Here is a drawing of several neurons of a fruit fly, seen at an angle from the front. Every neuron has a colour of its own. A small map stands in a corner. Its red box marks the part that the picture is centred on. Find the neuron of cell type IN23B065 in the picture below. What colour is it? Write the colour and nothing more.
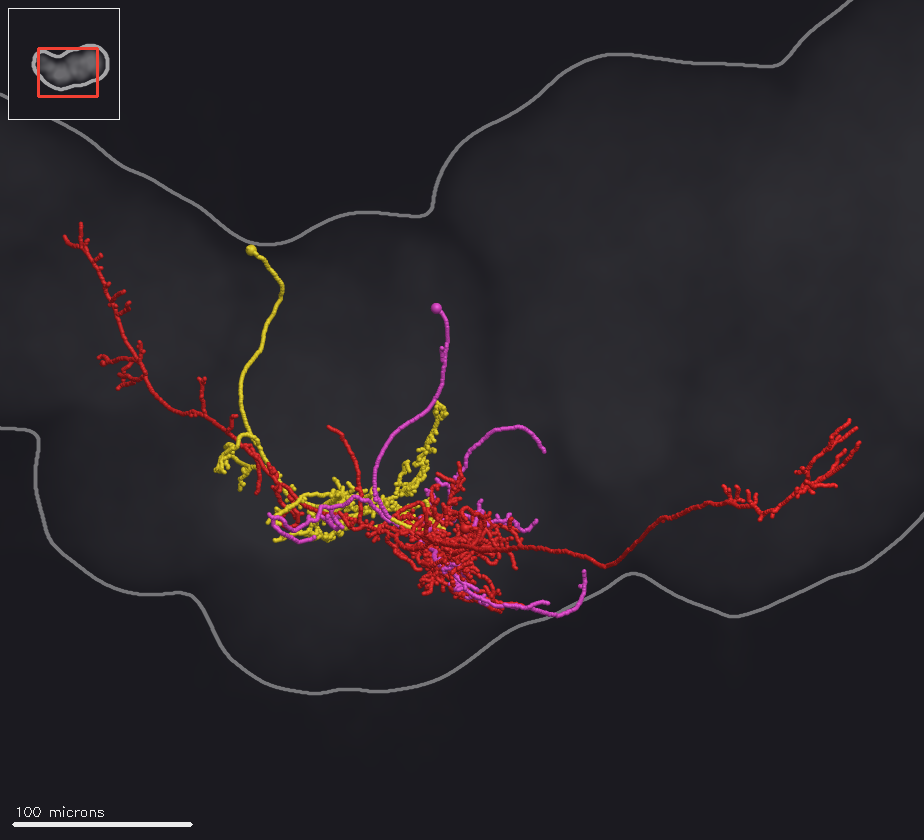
yellow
